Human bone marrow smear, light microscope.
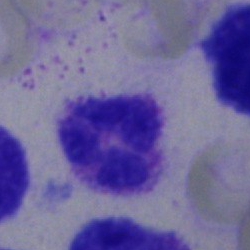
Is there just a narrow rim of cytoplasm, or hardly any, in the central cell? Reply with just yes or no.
Yes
